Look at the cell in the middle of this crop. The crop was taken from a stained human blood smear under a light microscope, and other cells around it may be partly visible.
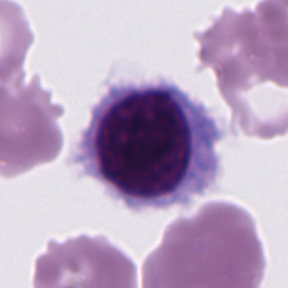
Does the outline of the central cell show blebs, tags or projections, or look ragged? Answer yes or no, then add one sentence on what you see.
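Yes. Fine hair-like projections fringe the cell around its whole circumference.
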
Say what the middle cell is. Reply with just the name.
hairy cell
